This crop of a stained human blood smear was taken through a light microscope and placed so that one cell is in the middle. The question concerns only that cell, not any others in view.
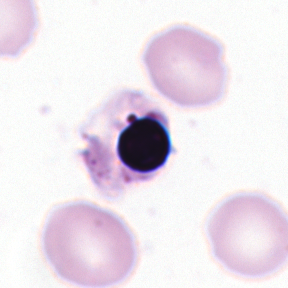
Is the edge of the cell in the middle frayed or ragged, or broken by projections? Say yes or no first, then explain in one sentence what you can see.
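Yes. The outline of the cell is irregular and ragged, most of all on its left side.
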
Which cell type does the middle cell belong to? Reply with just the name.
erythroblast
